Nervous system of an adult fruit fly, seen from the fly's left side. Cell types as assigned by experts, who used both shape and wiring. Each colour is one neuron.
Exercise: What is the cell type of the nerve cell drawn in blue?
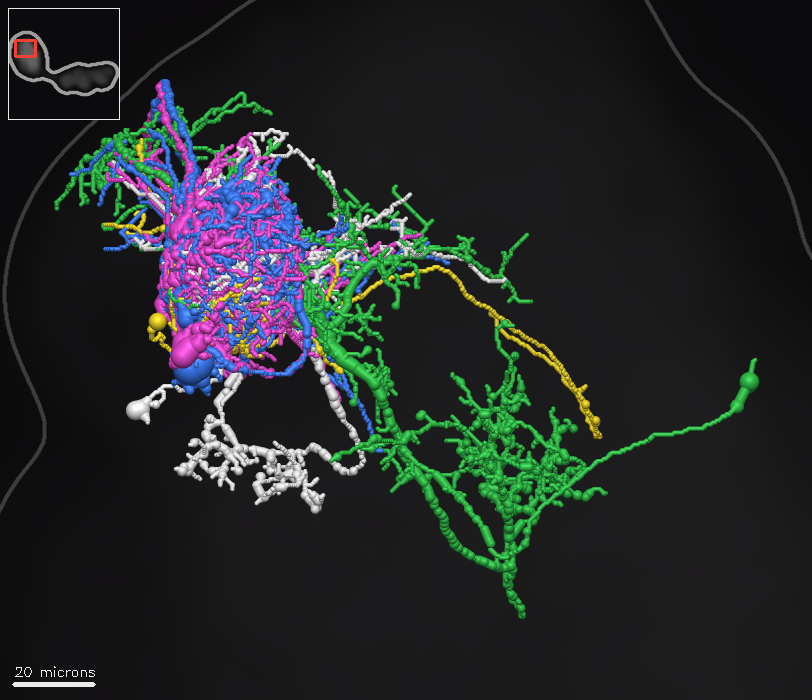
TuTuA_2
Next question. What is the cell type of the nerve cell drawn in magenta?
TuTuA_1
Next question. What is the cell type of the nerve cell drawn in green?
AOTU101m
